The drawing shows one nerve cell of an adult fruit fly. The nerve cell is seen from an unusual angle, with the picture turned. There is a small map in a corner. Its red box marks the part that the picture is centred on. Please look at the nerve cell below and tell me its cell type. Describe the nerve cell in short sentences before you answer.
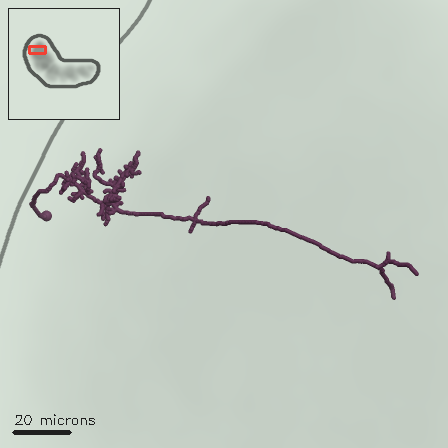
The cell body is on the left of the picture. From left to right in the picture it spans about 140 microns. It is an optic-lobe intrinsic neuron. Its cell type is TmY3.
